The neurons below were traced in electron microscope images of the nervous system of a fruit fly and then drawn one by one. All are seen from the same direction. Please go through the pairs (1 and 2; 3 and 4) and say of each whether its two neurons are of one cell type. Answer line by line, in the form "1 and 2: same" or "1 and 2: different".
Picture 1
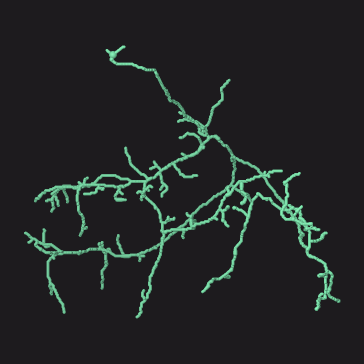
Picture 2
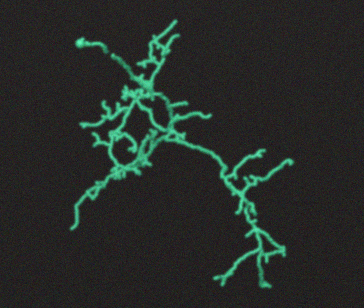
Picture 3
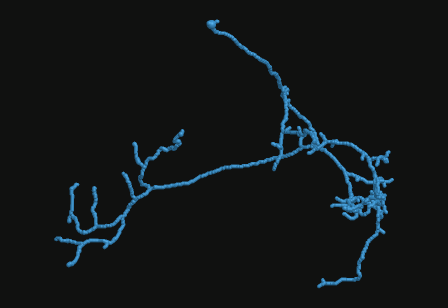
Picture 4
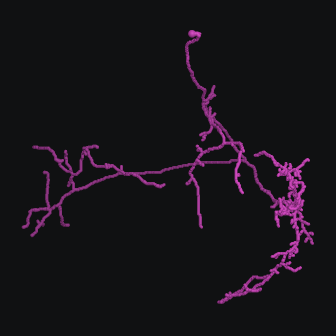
1 and 2: different
3 and 4: same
